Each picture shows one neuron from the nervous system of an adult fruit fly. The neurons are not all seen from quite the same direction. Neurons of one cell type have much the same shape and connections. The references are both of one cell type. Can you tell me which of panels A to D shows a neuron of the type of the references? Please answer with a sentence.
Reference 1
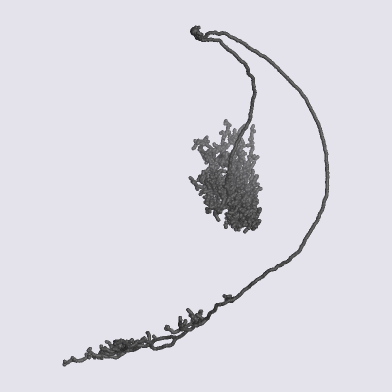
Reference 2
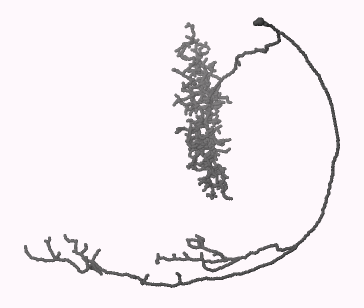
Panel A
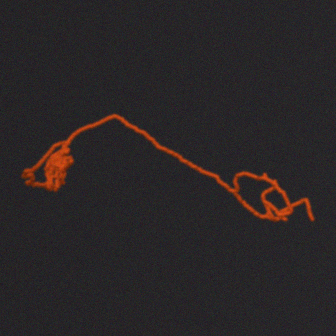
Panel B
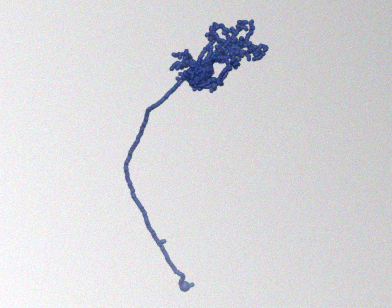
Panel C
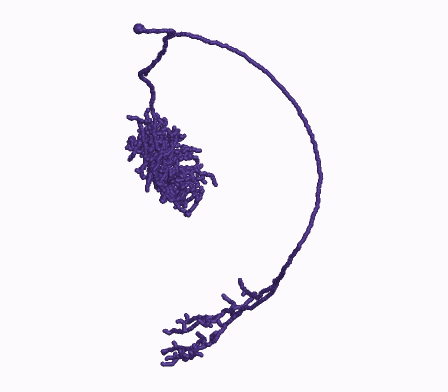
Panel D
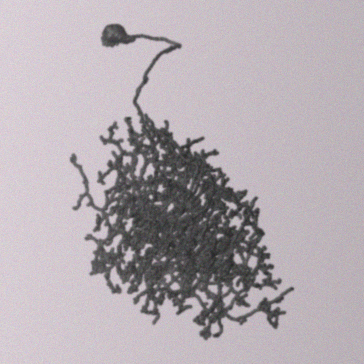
Panel C shows a neuron of the same cell type.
